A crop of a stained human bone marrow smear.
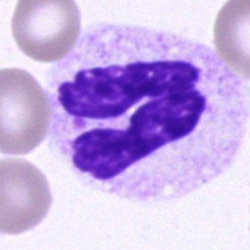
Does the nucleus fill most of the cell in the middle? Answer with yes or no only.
No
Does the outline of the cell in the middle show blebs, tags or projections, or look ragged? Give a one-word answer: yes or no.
No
